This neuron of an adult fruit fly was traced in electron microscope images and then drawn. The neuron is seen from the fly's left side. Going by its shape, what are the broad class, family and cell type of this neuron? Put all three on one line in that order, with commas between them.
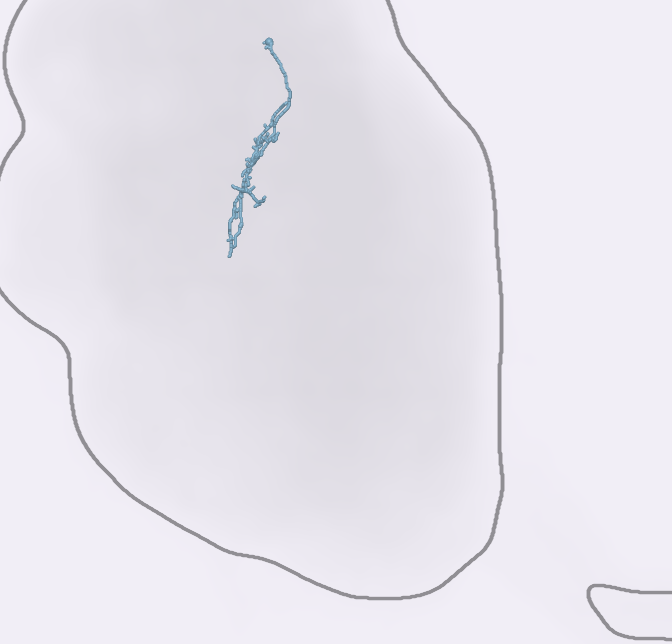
optic-lobe intrinsic neuron, Dm, Dm-DRA1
